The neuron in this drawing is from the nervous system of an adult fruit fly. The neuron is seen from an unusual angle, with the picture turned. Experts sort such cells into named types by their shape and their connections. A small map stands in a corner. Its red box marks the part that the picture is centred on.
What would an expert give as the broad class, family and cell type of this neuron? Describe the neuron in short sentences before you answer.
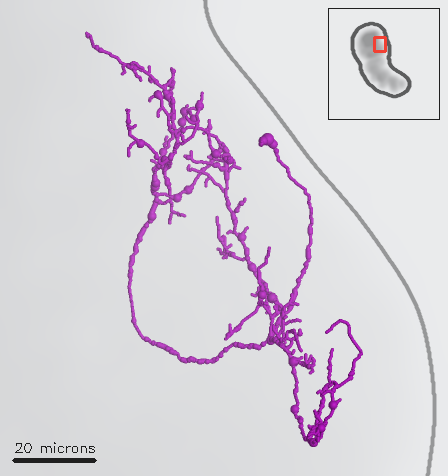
The cell body can be seen at the top of the picture. From top to bottom in the picture it spans about 100 microns. Dozens of branch ends can be seen. This is a central-brain intrinsic neuron. Its family is hemilineage SMPpd1. It is of cell type SMP348.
